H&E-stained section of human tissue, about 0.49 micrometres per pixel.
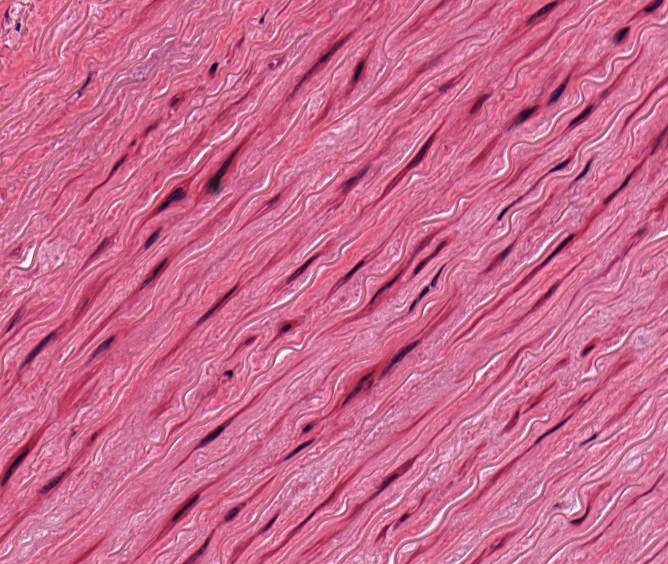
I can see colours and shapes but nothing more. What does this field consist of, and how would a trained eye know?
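Structure: tunica media of an artery. Fibres wavy and crimped, not straight, and pink with eosin.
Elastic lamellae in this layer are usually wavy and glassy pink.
Nuclei dark, elongated, spindle-shaped, long axes parallel to the fibres.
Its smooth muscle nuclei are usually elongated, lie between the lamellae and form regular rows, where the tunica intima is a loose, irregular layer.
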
